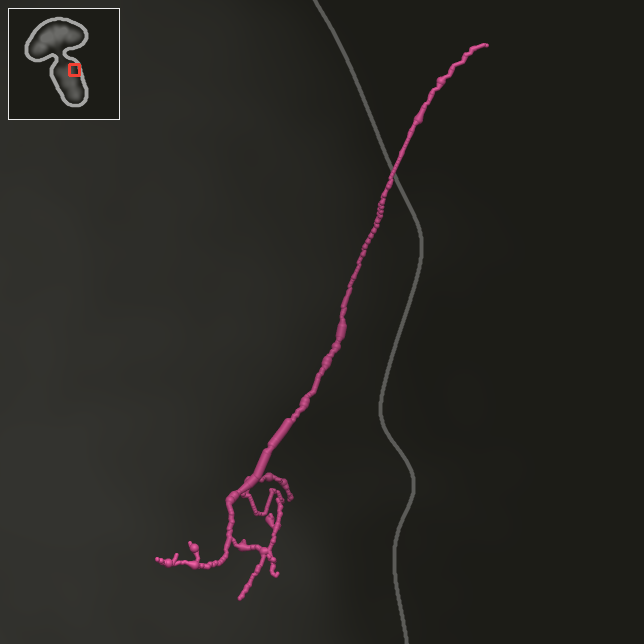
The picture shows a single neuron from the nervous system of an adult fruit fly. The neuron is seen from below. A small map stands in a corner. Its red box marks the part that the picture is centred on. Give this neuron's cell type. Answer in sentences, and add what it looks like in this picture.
It is of cell type SNta04. Its broad class is sensory neuron entering the nerve cord. It lies in the nerve cord. The drawing shows no cell body.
